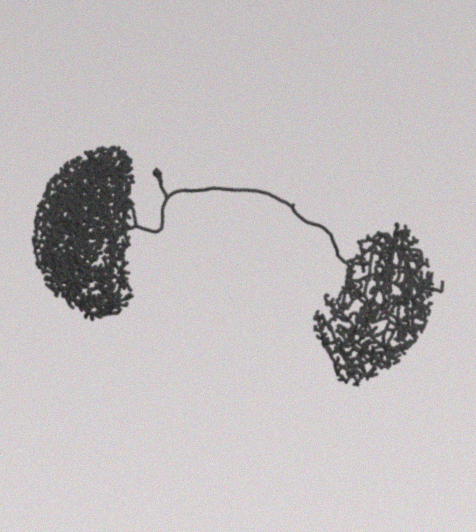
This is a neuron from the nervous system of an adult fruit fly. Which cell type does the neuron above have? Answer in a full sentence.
The cell type is MeVPOL1.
